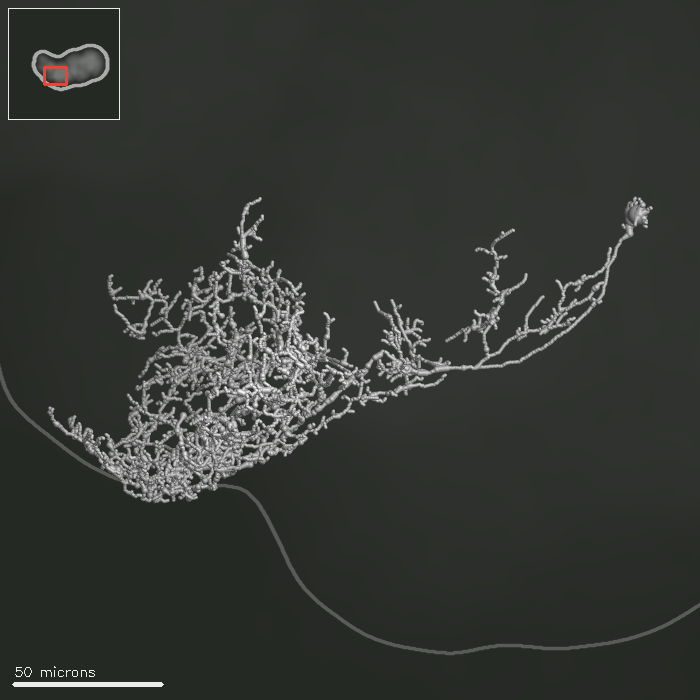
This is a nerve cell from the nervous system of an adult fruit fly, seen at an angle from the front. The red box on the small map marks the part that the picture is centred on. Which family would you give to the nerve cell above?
hemilineage 09B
